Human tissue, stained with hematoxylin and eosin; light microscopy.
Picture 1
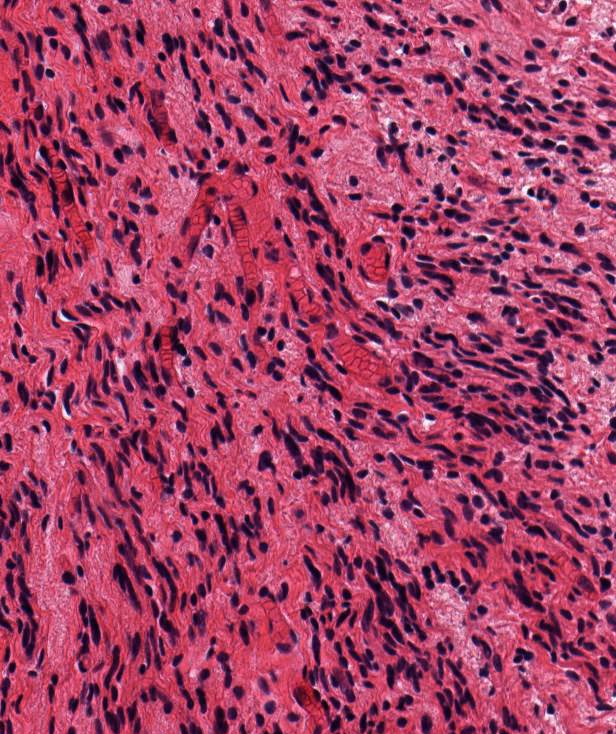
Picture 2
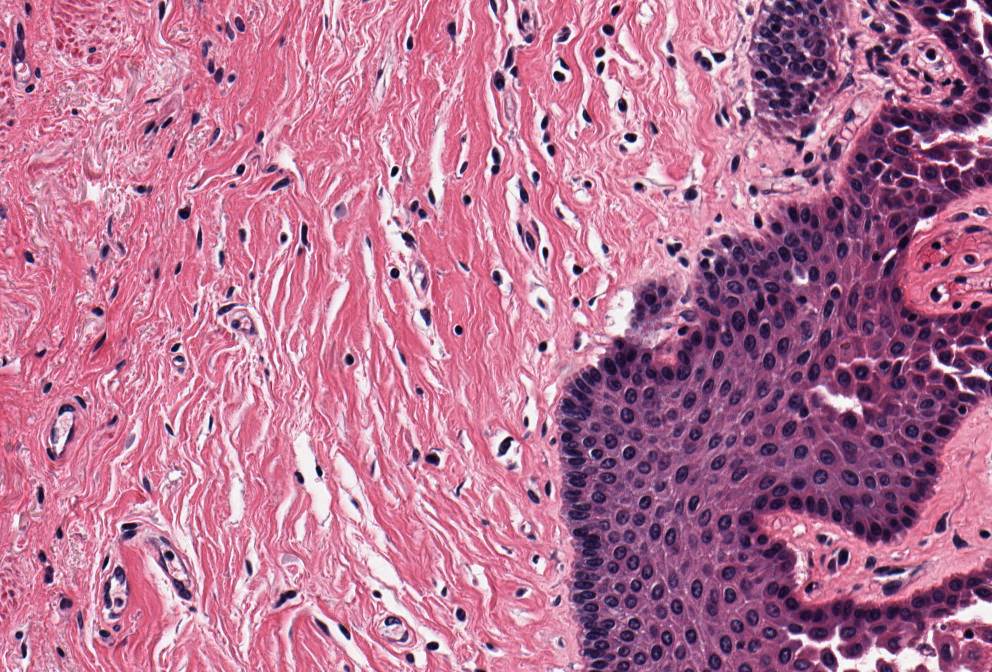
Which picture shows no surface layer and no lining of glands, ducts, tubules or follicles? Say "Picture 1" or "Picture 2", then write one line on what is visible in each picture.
Picture 1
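What picture 1 shows: No epithelium or glands are present anywhere in the field.
What picture 2 shows: Dense pink fibrous stroma fills the left half of the field and a purple epithelial mass fills the right part.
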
